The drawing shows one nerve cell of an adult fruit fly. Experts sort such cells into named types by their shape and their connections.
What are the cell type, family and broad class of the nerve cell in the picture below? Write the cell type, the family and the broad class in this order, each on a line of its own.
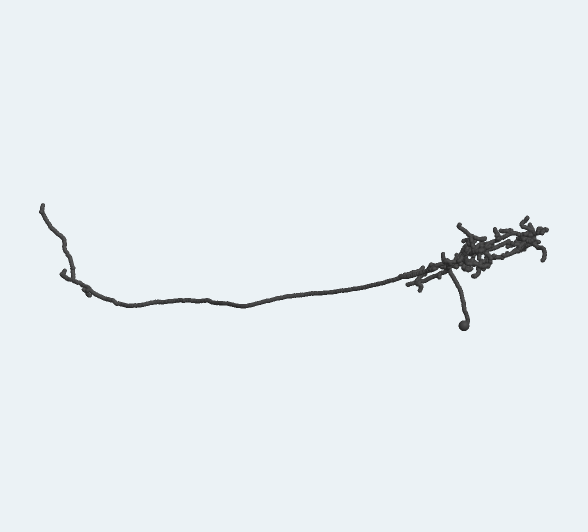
AN05B083
hemilineage 05B
ascending neuron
